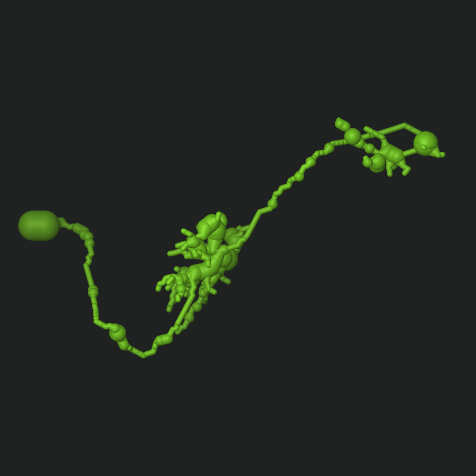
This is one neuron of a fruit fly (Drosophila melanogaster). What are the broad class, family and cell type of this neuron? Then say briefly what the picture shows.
It is an optic-lobe intrinsic neuron. The family is Mi. Its cell type is Mi9. The cell body can be seen on the left of the picture. In this view it is wider than it is tall.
